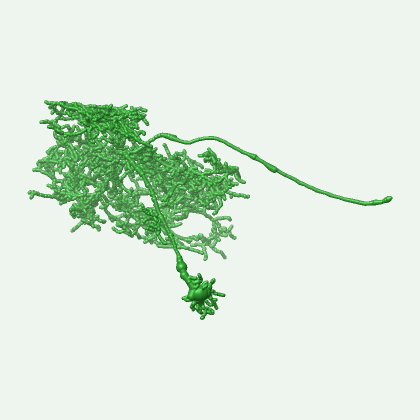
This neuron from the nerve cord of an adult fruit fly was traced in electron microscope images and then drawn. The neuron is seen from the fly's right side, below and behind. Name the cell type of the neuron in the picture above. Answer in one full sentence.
The neuron here is of the cell type tp2 MN.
